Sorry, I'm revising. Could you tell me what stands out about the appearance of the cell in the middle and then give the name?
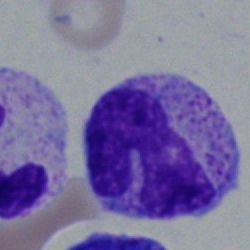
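First, the outline is roughly round and its edge is smooth. Next, a narrow cleft enters the nucleus from its lower edge, indenting it. The nucleus occupies the left part of the cell, so most of the cytoplasm lies to the right. Finally, no vacuoles appear in the cytoplasm. The cell is a band neutrophil.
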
